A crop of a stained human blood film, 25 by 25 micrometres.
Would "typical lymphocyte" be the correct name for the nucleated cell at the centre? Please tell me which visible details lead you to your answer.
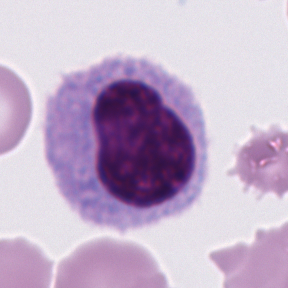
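Not a typical lymphocyte, I'd say; this one is a hairy cell. The deciding point is the cytoplasm: there is plenty of it, with the nucleus filling only about 40% of the cell's area, and it is a pale greyish blue.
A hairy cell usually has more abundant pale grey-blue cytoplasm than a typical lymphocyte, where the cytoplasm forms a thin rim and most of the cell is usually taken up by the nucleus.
Size points the same way, with the cell about 15 micrometres across and the nucleus about 11 by 9 micrometres.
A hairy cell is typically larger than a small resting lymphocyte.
The chromatin is mottled, with paler patches between darker strands, which also counts against a typical lymphocyte.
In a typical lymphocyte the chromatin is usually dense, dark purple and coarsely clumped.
The shallow notch on the upper right side of the nucleus is no argument against a typical lymphocyte, though.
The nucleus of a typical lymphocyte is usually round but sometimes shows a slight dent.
Beyond that, the border is slightly ragged and fuzzy rather than smooth, the cytoplasm has a fine dusty texture with no coarse granules, and no neighbouring red cell touches the cell.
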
